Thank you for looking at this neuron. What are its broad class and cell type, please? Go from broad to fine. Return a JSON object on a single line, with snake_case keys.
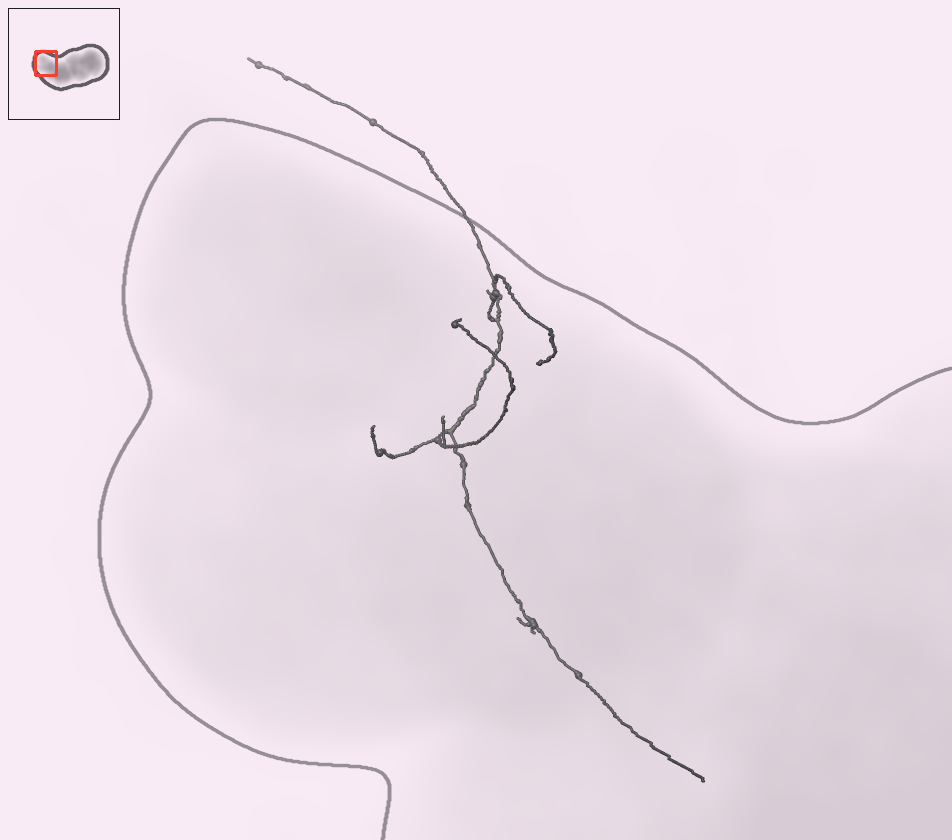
{"broad_class": "sensory neuron entering the nerve cord", "cell_type": "SNxx20"}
